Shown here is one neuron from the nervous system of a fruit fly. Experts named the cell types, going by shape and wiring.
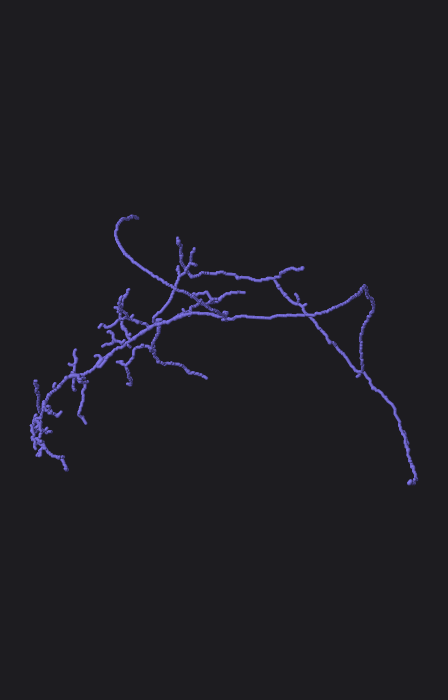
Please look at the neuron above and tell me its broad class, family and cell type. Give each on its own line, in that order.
nerve-cord intrinsic neuron
hemilineage 19B
IN19B086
